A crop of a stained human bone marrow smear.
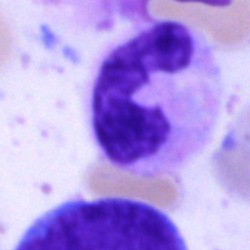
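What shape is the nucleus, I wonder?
A curved C, I'd say, lying toward the left of the cell, its concave side opening to the right.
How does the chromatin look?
Dark purple, and coarsely clumped.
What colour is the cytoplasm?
Pale pinkish-lilac.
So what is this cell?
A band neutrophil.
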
